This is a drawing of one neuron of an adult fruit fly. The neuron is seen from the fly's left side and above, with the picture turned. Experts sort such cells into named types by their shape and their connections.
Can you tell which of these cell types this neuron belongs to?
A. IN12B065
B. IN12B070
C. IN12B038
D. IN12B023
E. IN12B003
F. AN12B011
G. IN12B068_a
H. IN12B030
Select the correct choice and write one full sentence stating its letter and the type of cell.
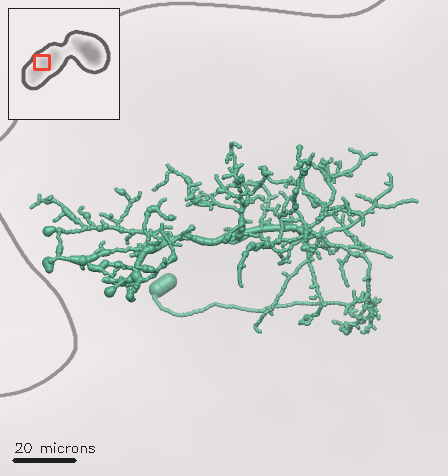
The cell type named IN12B023, option D, describes the neuron.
